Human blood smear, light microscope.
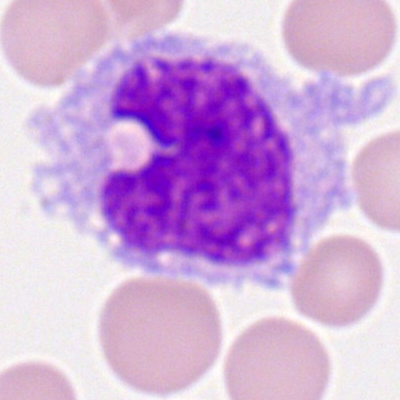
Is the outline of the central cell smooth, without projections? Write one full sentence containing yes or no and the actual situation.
No, a smooth outline is not present; the cell's edge is rough.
